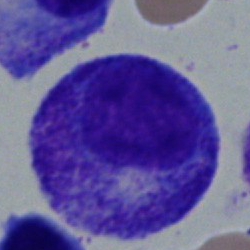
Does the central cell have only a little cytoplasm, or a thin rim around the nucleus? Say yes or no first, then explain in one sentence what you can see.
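No. The cytoplasm is abundant, forming a broad area below the nucleus.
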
